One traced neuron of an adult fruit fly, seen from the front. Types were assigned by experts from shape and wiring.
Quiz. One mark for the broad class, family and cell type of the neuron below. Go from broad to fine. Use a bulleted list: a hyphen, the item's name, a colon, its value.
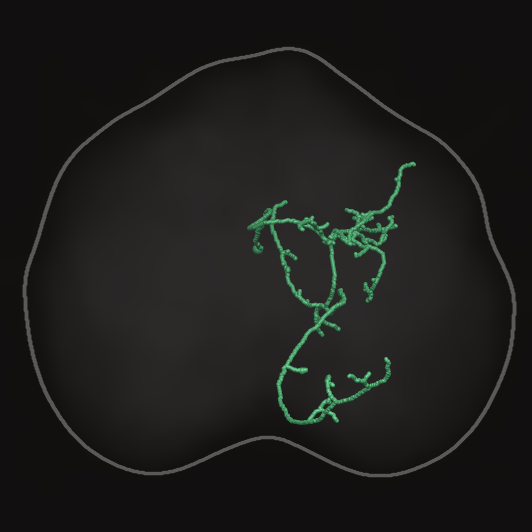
- broad class: nerve-cord intrinsic neuron
- family: hemilineage 12B
- cell type: IN12B048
